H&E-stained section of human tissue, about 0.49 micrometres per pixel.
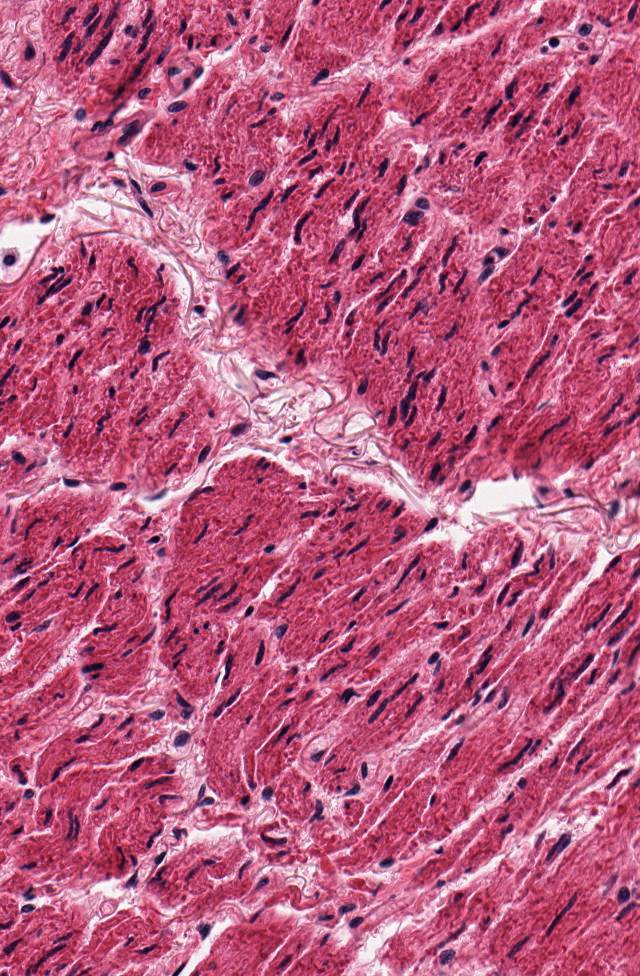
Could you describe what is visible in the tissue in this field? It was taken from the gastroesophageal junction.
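Within each bundle the fibres run roughly parallel to one another and slant obliquely across the field. Their nuclei are dark blue and elongated, lying lengthwise along the fibres. A band of loose, pale connective tissue with thin, wavy fibres crosses the upper middle between two muscle bundles. No fat cells are present.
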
